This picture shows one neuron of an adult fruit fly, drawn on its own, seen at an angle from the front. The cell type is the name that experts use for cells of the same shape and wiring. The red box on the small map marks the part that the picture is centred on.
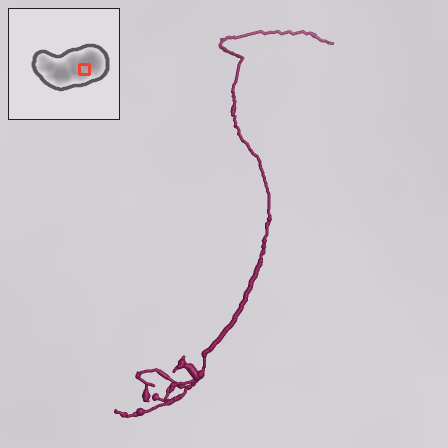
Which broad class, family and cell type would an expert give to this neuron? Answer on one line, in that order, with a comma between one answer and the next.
sensory neuron entering the brain, class olfactory, ORN_VA3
